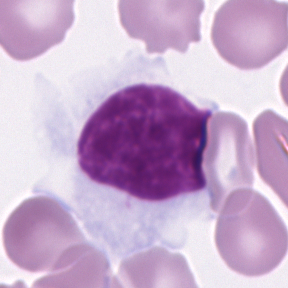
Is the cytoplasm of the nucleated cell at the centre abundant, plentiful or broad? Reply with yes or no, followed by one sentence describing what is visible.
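Yes. The cytoplasm is abundant and spreads widely around the nucleus.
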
